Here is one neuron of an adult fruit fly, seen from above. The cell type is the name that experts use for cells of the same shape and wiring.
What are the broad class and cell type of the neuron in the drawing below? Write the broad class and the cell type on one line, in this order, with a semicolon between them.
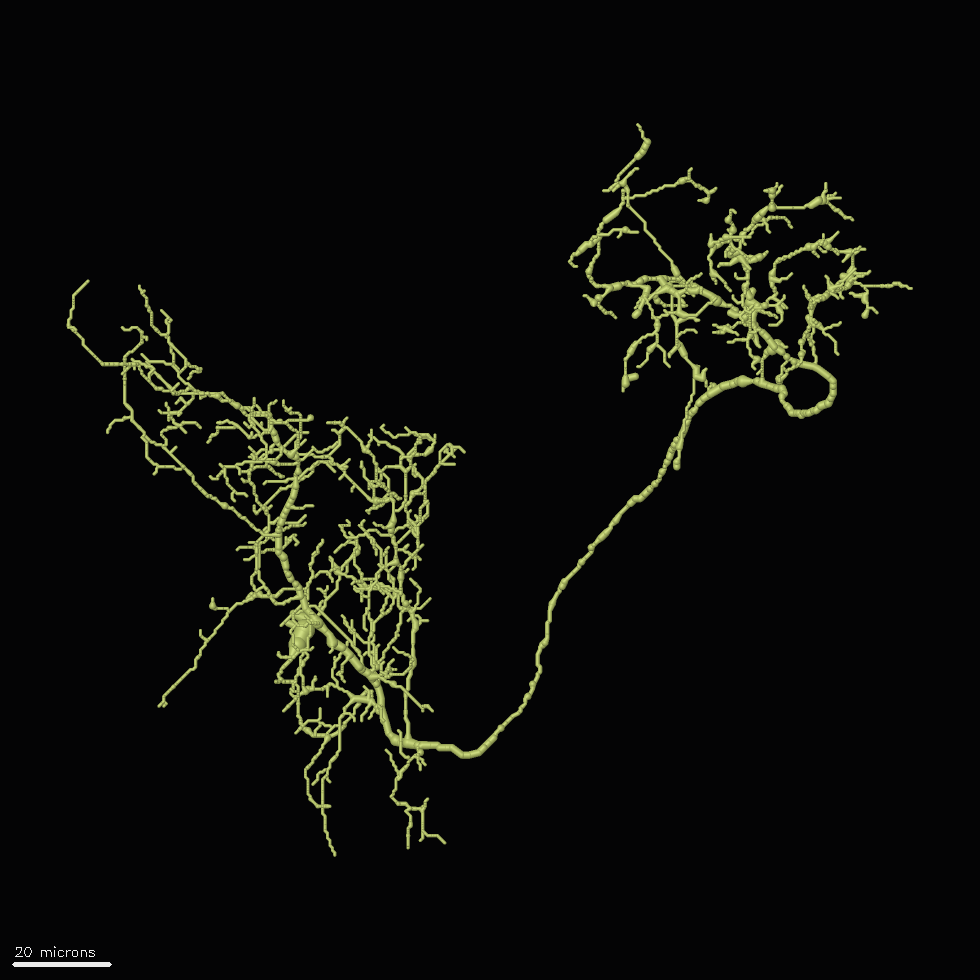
central-brain intrinsic neuron; GNG515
